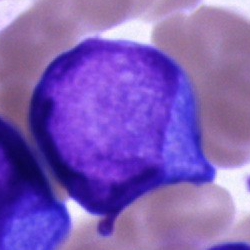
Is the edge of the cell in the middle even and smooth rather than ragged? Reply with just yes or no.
No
